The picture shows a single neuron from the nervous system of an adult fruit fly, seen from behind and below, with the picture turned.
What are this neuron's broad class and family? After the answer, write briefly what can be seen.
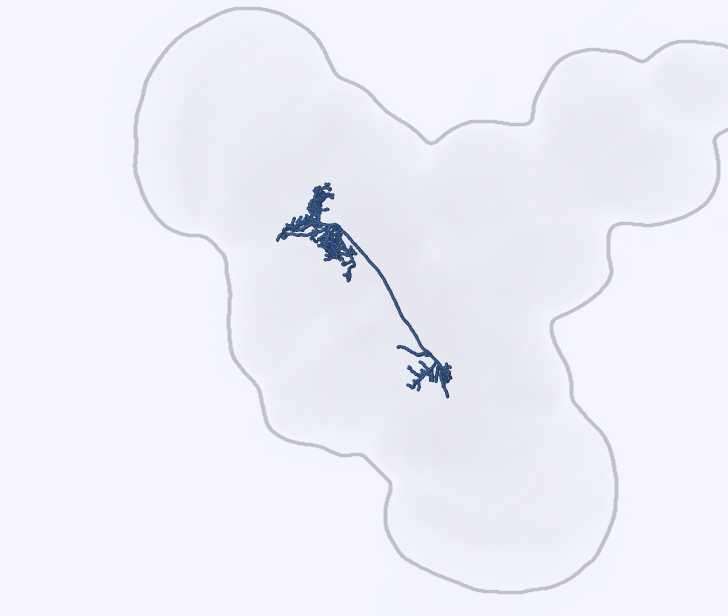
It is a central-brain intrinsic neuron. The family is hemilineage VLPa2. As drawn here it is about as wide as it is tall.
